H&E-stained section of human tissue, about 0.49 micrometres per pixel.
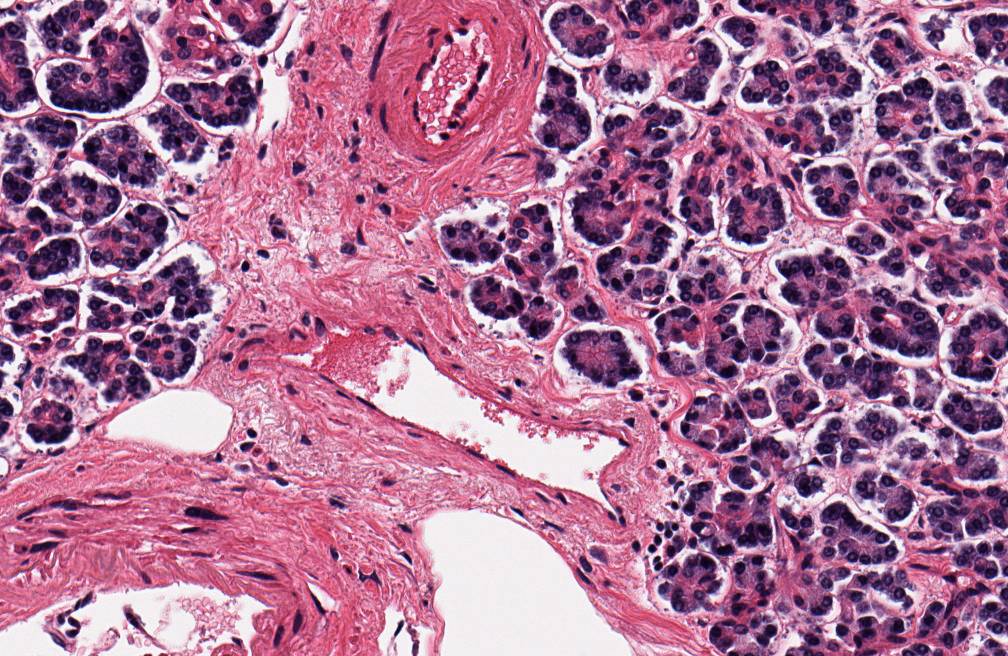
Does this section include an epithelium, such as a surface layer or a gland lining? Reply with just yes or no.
Yes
